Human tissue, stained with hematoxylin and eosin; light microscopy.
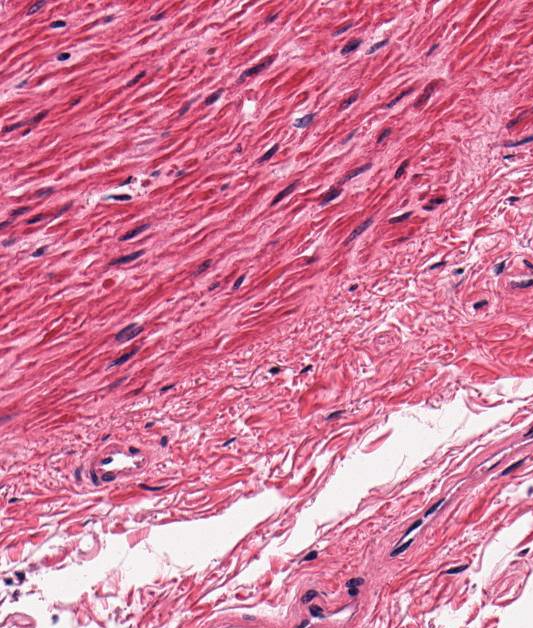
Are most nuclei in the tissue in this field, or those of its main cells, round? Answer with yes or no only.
No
